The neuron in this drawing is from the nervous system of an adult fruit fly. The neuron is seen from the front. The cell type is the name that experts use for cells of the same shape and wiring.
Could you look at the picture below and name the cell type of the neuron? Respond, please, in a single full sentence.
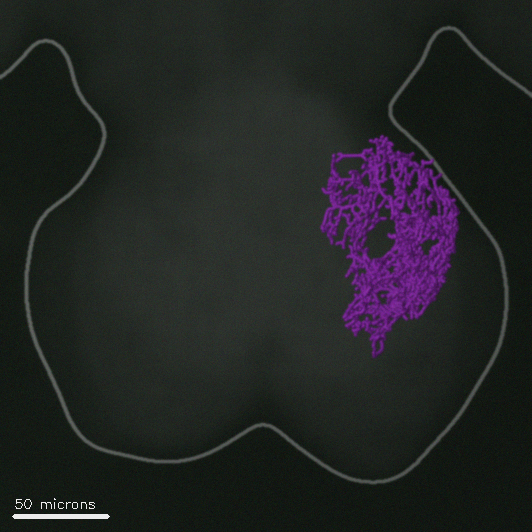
Belonging to the cell type IN13A006 is this neuron.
